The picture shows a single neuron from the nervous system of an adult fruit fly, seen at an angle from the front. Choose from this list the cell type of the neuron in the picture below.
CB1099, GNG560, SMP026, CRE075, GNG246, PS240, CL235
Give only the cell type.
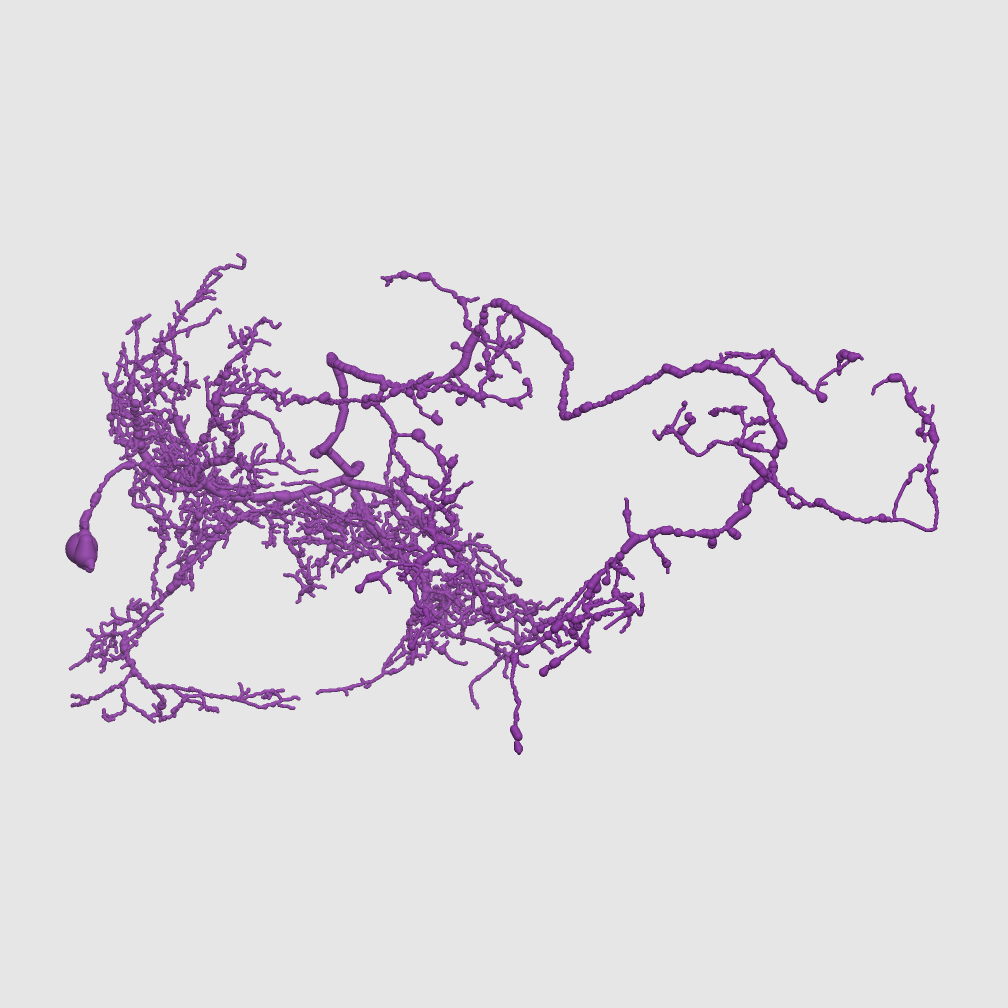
SMP026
